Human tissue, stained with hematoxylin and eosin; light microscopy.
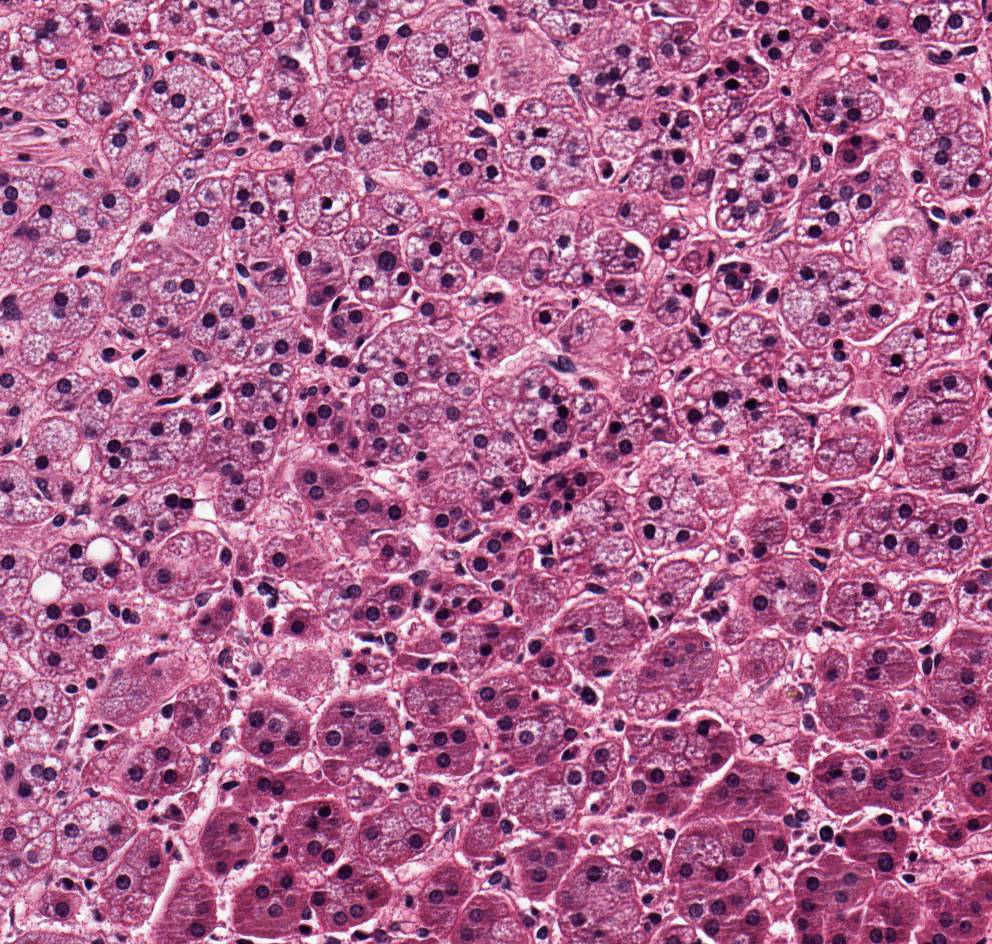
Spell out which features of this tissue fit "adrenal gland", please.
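In this adrenal gland, cells in the upper and middle field have pale, finely vacuolated, foamy cytoplasm.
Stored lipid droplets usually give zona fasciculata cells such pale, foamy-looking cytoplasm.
Cells along the lower edge have denser, deeper pink cytoplasm than those above.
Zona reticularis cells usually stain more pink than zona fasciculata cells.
Less in keeping, the cells throughout are grouped in small rounded nests and short cords separated by thin partitions.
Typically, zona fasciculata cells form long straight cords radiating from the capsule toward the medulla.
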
